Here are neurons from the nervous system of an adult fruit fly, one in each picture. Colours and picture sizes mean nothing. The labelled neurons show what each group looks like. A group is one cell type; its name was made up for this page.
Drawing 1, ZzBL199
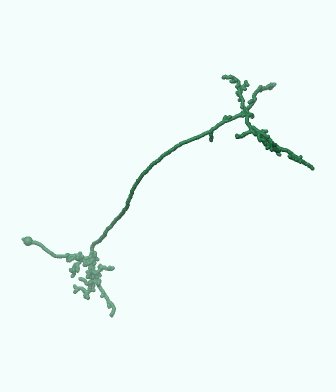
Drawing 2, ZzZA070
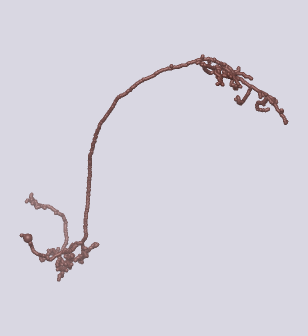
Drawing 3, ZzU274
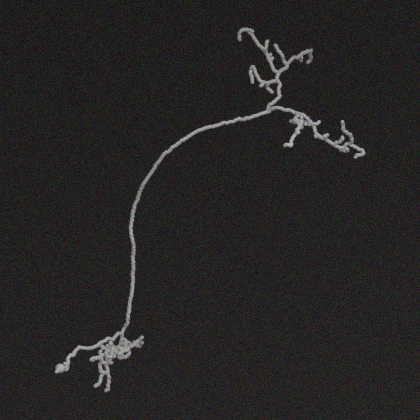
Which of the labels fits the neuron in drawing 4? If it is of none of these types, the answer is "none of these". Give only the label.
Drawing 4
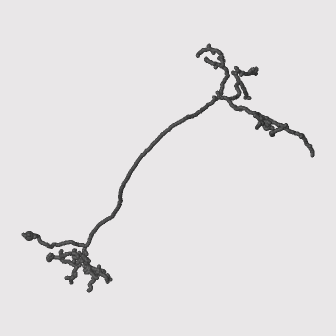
ZzU274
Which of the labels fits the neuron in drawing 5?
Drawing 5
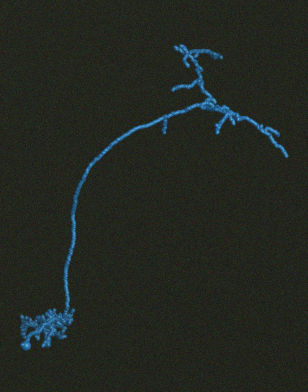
ZzBL199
